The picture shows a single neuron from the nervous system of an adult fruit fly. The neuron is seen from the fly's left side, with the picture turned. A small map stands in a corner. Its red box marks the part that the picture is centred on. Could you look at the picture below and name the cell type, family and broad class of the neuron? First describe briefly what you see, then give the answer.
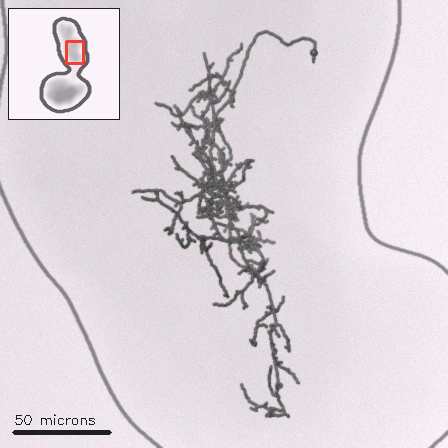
From top to bottom in the picture it spans about 200 microns. The picture shows dozens of branch ends. Its cell type is IN00A029. The family is hemilineage 00A. Its broad class is nerve-cord intrinsic neuron.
